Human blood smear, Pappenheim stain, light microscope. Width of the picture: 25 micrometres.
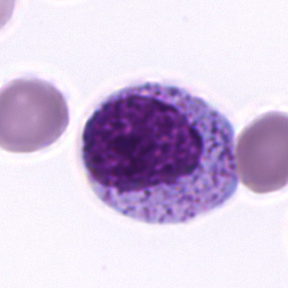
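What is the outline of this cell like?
Smooth and roundish-oval, with no projections from the surface.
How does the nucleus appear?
As a single unlobed oval mass.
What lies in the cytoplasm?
Numerous dark purple granules, scattered throughout.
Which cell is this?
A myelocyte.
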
